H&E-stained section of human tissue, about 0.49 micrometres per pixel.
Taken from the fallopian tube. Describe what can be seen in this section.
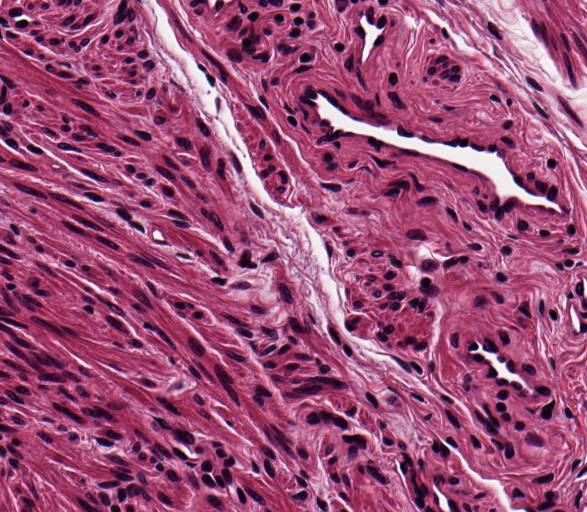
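Spindle cells are packed into long bundles running diagonally from upper left to lower right. Over the lower left half they're closely parallel, cells lying side by side in the same direction. Most nuclei in the bundles are elongated and dark-staining. In the upper right, though, they look more oval and less aligned than in the lower left.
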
